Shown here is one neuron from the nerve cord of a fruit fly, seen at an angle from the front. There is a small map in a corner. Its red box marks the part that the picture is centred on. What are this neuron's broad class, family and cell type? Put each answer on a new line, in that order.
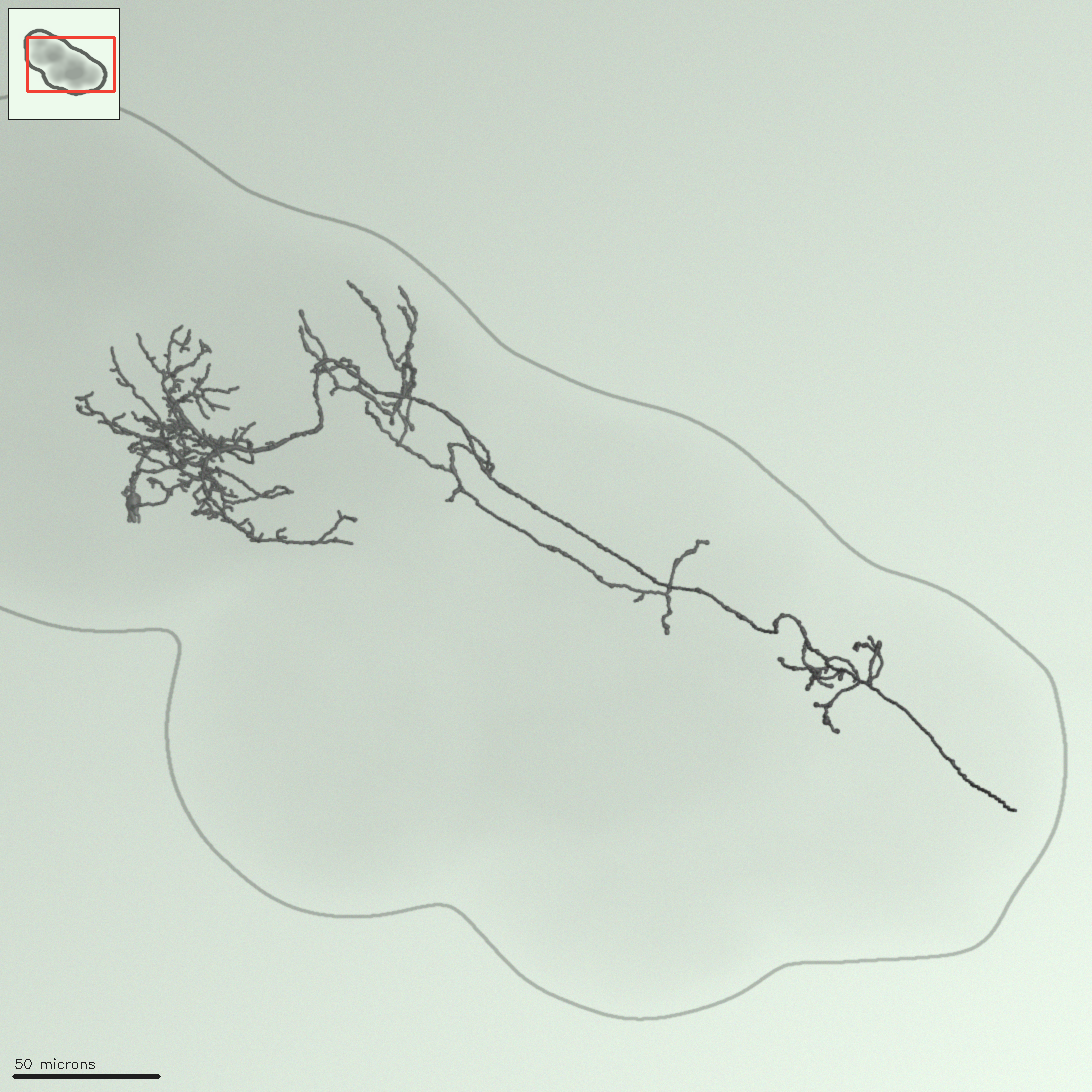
ascending neuron
hemilineage 06B
AN06B088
